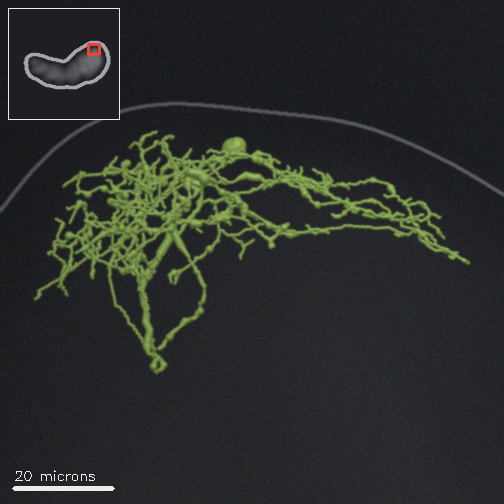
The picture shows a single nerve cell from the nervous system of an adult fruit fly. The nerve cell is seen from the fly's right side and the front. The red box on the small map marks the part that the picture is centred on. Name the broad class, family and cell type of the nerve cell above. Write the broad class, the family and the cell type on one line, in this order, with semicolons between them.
central-brain intrinsic neuron; hemilineage SLPpl1; SLP252_b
